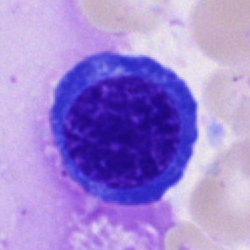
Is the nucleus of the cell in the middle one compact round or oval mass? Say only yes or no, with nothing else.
Yes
